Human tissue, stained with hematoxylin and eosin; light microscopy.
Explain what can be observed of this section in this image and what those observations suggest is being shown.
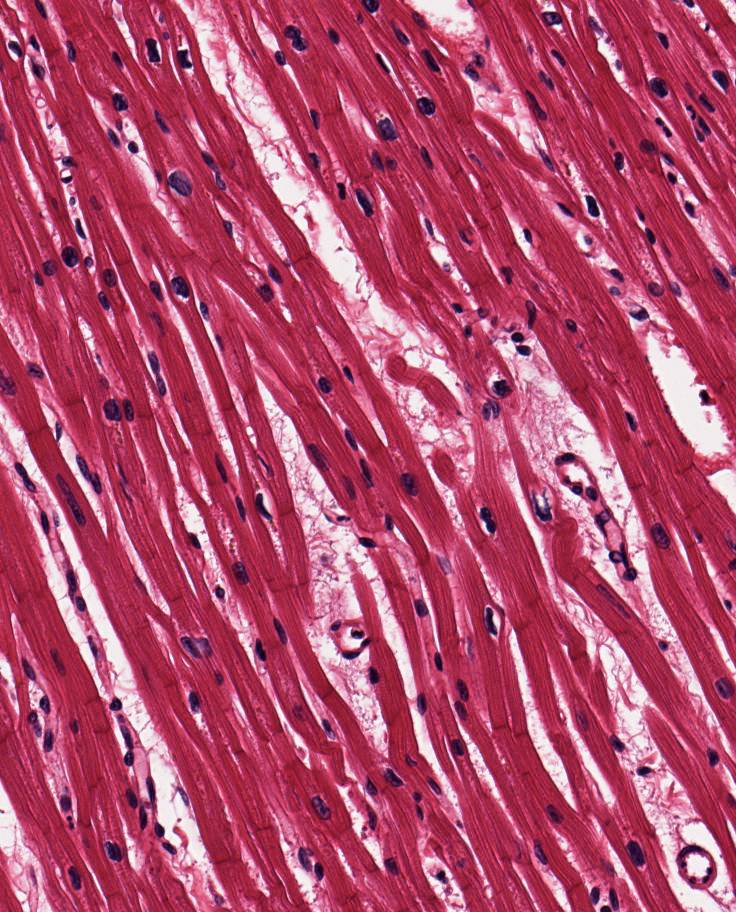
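First, orientation: long muscle fibres fill the field, lying parallel and running diagonally from upper left to lower right. Second, arrangement: the fibres branch and join their neighbours, forming a network. Third, cross-markings: dark transverse lines, some of them step-shaped, cross the fibres at intervals. Fourth, nuclei: oval and central within each cell, generally one at any level. This is the left ventricle of the heart.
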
